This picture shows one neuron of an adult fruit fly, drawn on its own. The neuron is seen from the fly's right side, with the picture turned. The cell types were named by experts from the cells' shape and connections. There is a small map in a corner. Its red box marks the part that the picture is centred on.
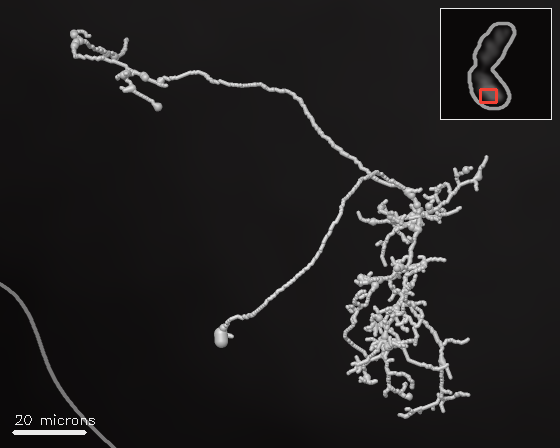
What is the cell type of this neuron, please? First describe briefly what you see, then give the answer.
The cell body is at the bottom of the picture. From left to right in the picture it spans about 120 microns. Dozens of branch ends can be seen. This is a central-brain intrinsic neuron. It is of cell type LAL031.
